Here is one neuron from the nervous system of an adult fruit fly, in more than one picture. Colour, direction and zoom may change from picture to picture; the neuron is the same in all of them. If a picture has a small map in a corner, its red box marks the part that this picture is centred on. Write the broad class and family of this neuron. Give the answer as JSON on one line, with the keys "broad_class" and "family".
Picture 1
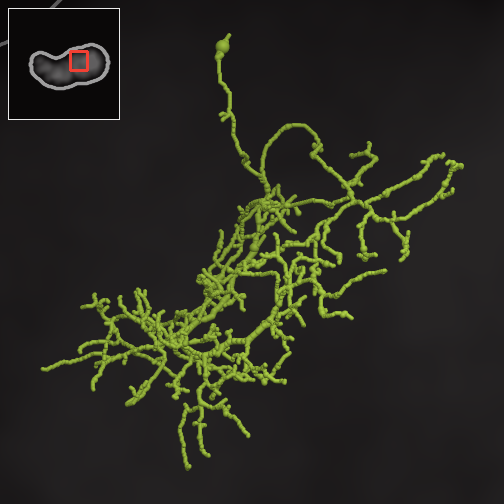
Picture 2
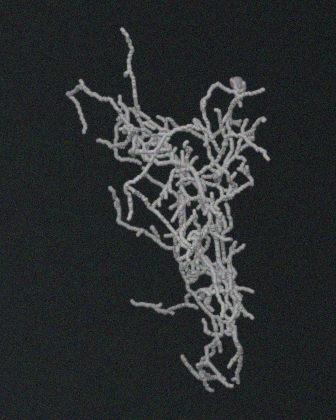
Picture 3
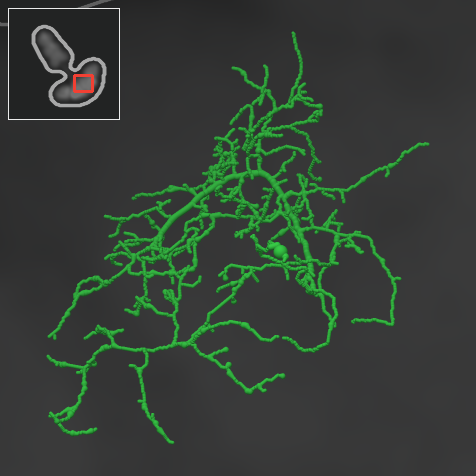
{"broad_class": "central-brain intrinsic neuron", "family": "hemilineage DM4_dorsal"}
